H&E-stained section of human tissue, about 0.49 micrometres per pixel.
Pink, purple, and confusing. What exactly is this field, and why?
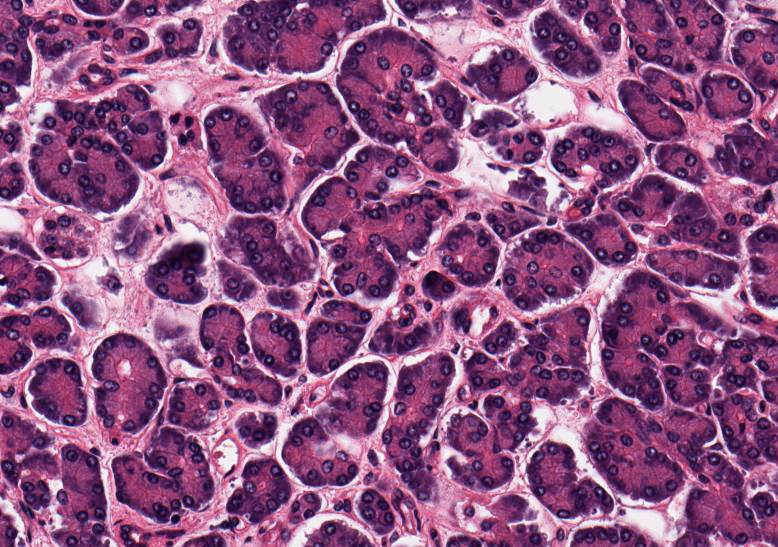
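Exocrine pancreas fills this field, I think. The secretory acini are rounded and closely packed, with only thin strands of connective tissue between them. In most acinar cells the cytoplasm is deep purple and finely granular.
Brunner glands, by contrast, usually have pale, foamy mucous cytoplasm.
The nuclei are small, round and dark, and they tend to sit toward the outer edge of each acinus.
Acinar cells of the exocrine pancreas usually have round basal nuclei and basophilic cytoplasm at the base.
Most acini show a tiny lumen or none visible.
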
